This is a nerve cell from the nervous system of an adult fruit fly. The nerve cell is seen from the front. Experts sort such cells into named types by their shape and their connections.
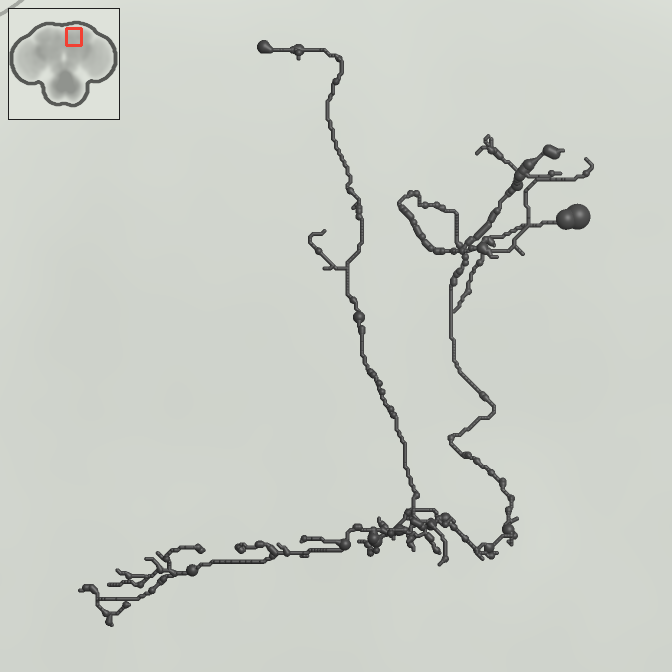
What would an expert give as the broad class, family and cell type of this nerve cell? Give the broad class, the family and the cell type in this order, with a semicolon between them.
central-brain intrinsic neuron; class Kenyon Cell; KCab-p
